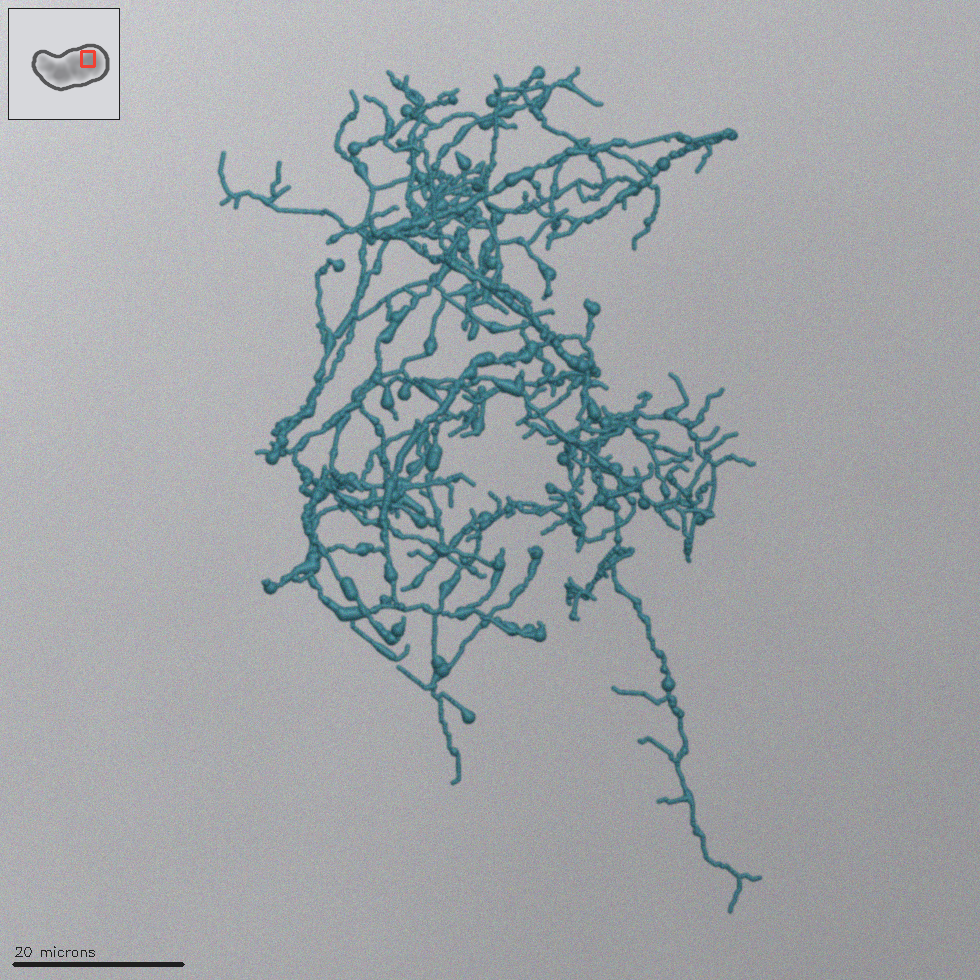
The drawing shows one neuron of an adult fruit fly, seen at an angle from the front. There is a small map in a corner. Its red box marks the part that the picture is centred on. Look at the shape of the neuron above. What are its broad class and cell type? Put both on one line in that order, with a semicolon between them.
central-brain intrinsic neuron; SMP058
